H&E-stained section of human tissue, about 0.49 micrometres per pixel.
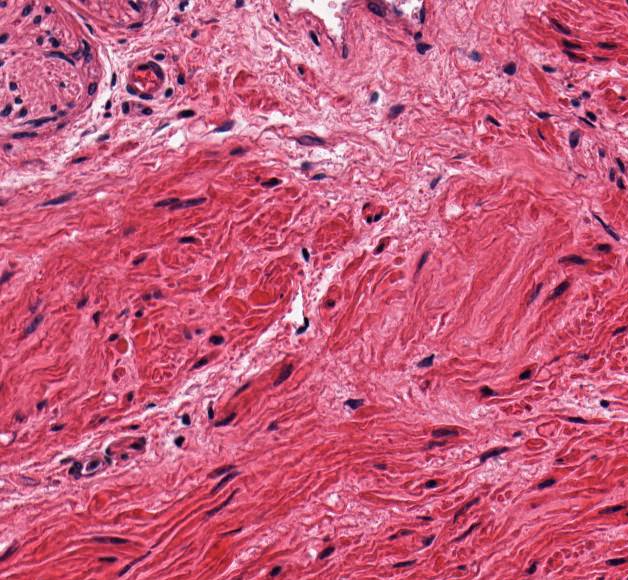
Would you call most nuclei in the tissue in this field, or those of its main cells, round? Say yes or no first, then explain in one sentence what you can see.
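No. The nuclei are sparse, dark and mostly elongated, scattered singly among the fibres.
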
